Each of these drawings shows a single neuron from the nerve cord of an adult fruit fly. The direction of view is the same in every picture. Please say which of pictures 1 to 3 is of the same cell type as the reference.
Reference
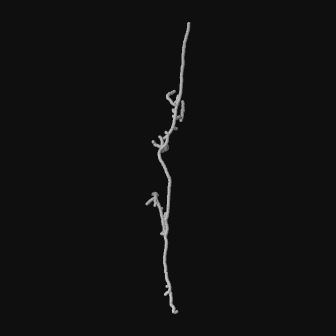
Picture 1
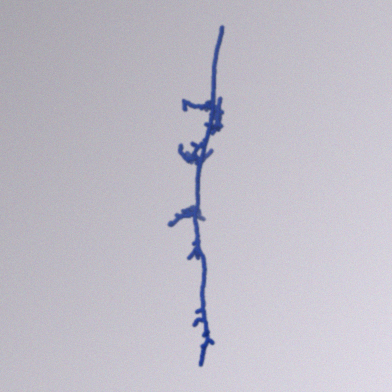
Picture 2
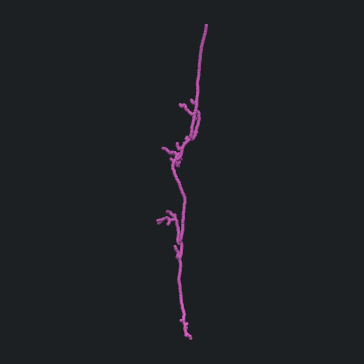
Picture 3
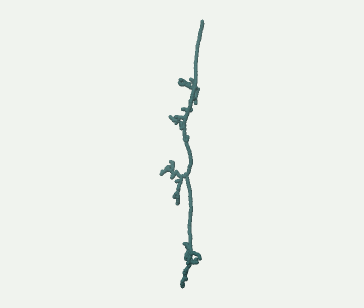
Picture 2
